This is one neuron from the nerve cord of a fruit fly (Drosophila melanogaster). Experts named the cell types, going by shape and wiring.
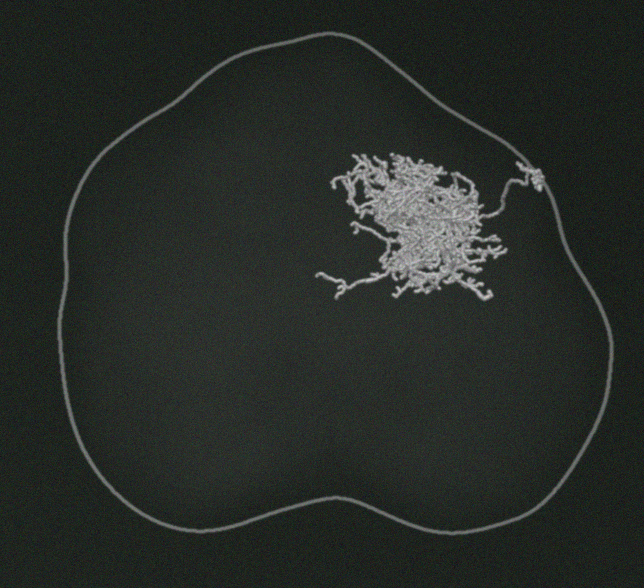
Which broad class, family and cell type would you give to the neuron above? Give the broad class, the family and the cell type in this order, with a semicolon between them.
nerve-cord intrinsic neuron; hemilineage 11B; IN11B012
